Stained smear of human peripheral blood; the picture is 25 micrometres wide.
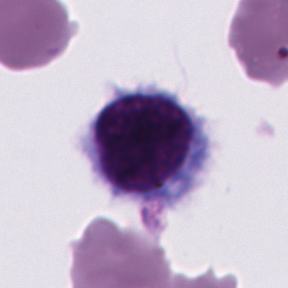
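Hairy cell from a stained human peripheral blood smear, the nucleated cell at the centre of the field. Fine hair-like projections fringe its surface all the way round, so the outline is ragged and fuzzy rather than crisp. The nucleus has dense, dark purple chromatin throughout, and the cytoplasm is pale blue.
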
